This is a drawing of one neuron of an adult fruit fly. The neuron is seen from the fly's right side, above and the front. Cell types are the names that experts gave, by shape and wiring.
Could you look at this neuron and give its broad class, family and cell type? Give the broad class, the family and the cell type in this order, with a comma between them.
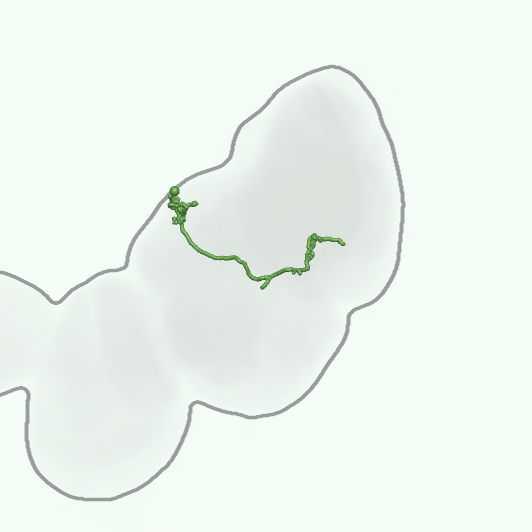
central-brain intrinsic neuron, class Kenyon Cell, KCg-m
